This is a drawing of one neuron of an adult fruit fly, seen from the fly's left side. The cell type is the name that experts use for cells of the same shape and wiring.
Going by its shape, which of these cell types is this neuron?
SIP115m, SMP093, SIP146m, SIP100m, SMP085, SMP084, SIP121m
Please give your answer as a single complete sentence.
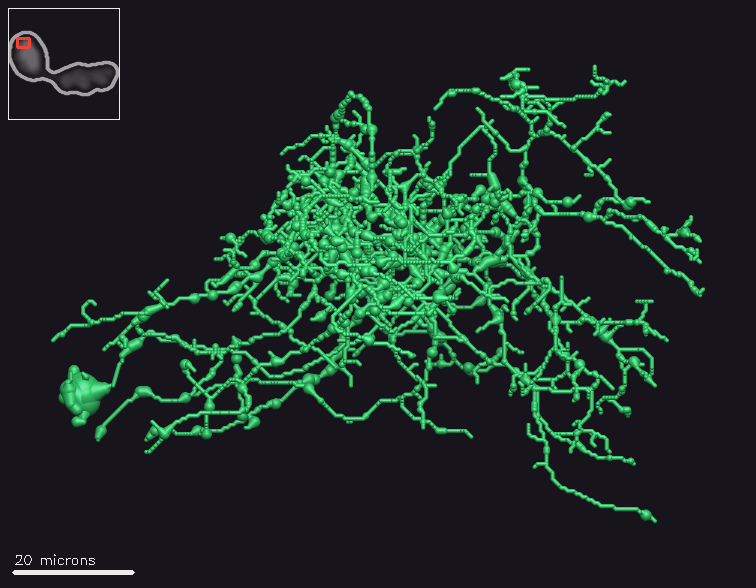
The cell type designation of this neuron is SMP084.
